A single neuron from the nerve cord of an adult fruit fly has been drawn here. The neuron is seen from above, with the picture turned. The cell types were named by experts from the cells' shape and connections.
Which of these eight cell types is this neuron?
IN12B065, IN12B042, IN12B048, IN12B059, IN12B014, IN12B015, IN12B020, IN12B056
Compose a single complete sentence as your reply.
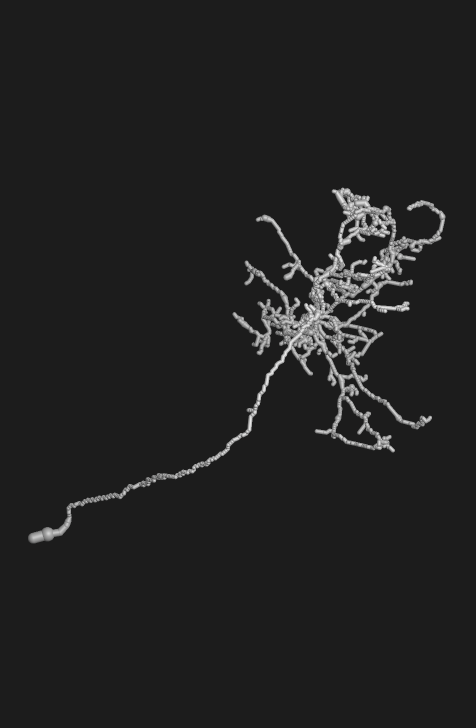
This neuron represents the cell type IN12B059.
